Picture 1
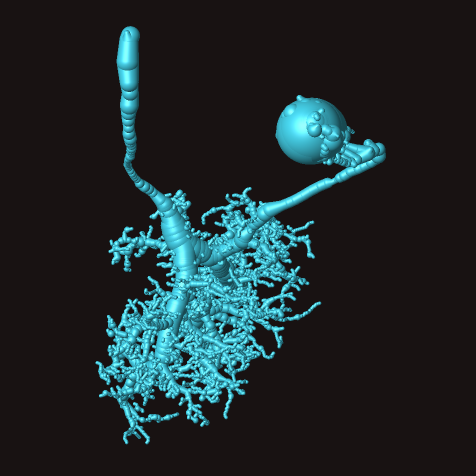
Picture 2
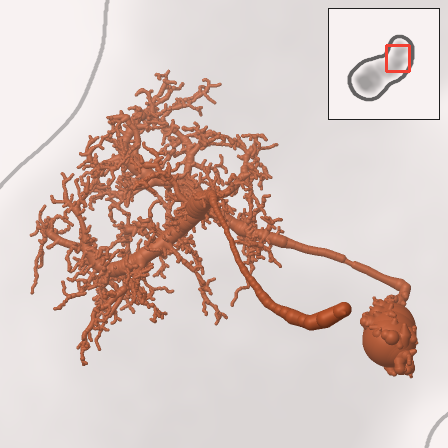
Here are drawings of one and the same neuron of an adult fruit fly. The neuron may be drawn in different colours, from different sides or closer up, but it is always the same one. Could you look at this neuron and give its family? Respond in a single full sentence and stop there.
One member of family hemilineage 16B is this neuron.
